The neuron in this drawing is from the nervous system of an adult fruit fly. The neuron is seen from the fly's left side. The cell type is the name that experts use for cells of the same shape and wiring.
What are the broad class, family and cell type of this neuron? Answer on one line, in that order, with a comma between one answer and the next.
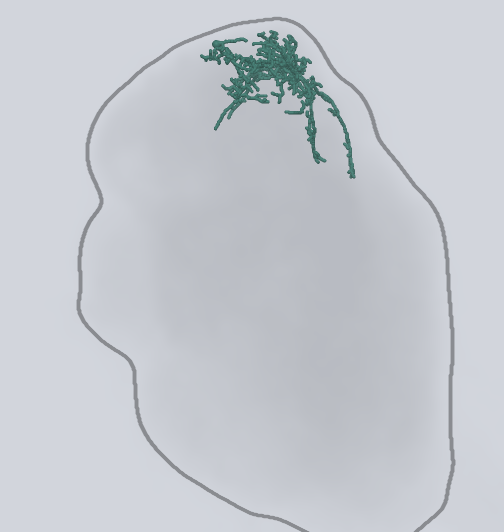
central-brain intrinsic neuron, hemilineage SMPpd1, SLP397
